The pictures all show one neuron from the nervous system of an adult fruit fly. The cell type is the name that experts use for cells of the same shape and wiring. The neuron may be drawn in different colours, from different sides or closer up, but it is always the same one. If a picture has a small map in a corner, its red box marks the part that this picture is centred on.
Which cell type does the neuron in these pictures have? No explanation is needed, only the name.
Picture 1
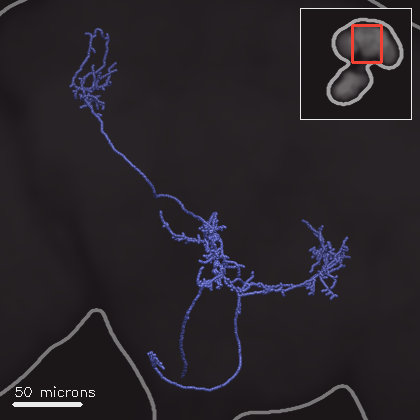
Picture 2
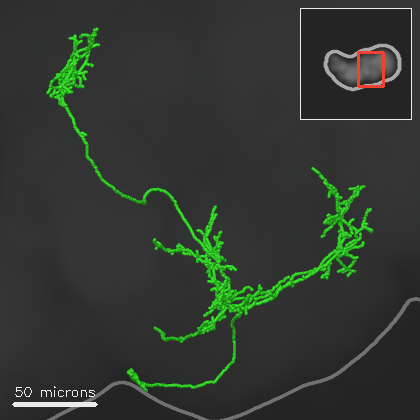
GNG526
